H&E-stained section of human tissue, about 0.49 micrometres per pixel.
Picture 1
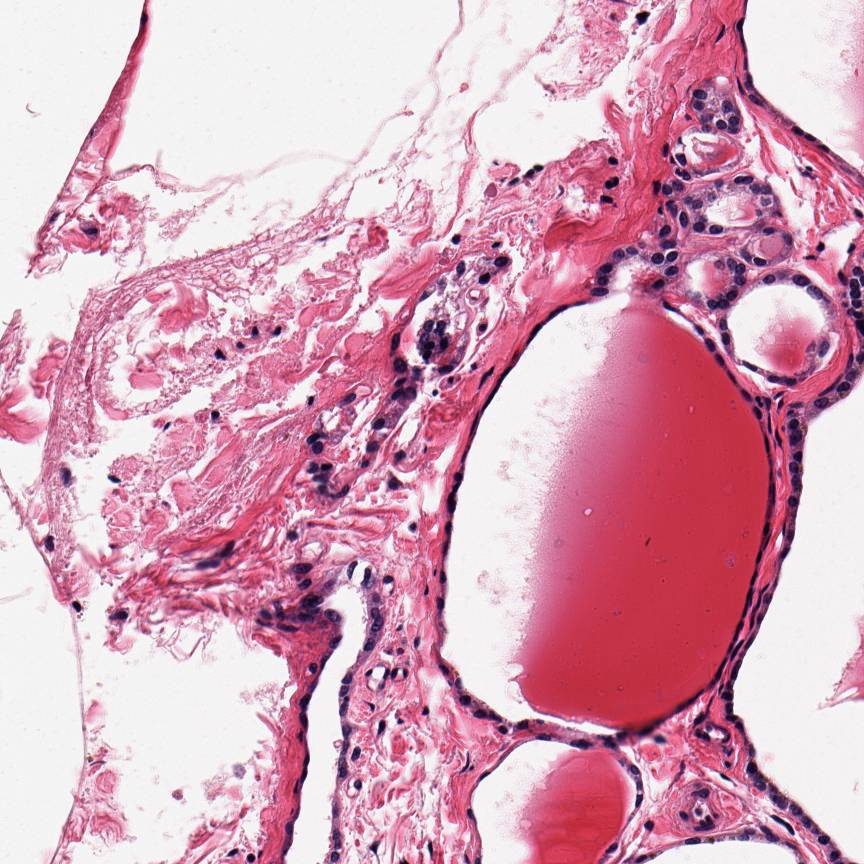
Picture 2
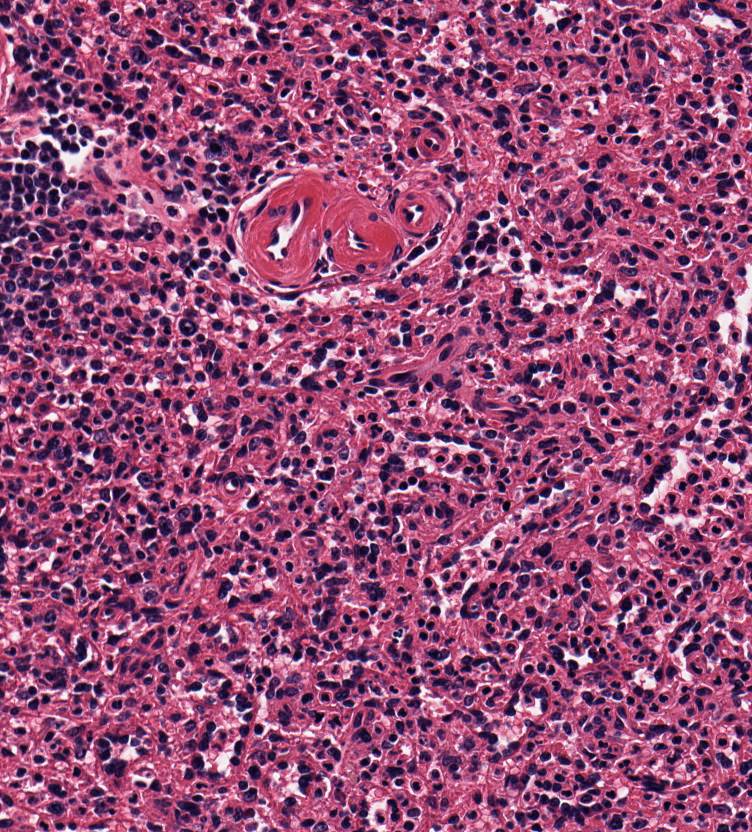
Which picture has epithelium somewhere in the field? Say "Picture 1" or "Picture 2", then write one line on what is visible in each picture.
Picture 1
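What picture 1 shows: The large space is lined by a single layer of flattened cells with dark nuclei.
What picture 2 shows: No epithelium, fat cells or muscle bundles are seen anywhere in the field.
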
